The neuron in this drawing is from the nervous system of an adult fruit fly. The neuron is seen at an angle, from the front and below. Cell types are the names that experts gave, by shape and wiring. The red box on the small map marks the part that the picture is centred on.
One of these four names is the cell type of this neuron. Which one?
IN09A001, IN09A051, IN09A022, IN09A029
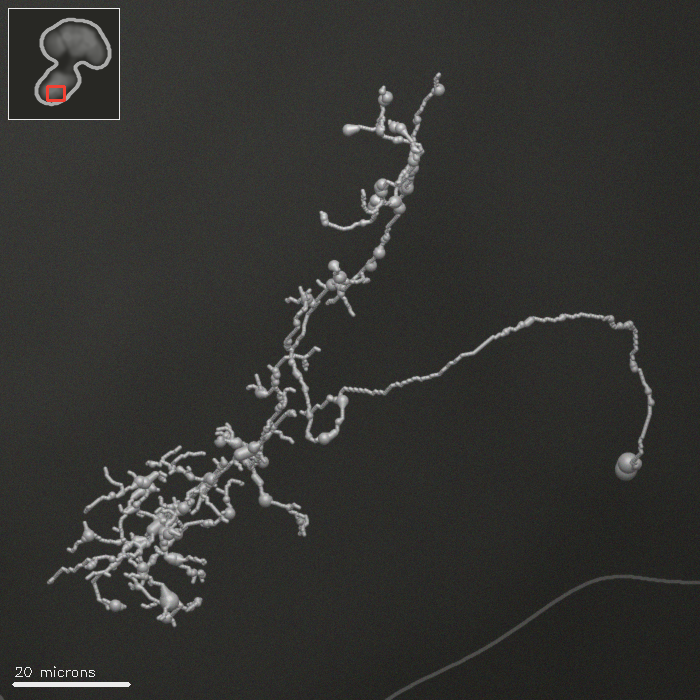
IN09A051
